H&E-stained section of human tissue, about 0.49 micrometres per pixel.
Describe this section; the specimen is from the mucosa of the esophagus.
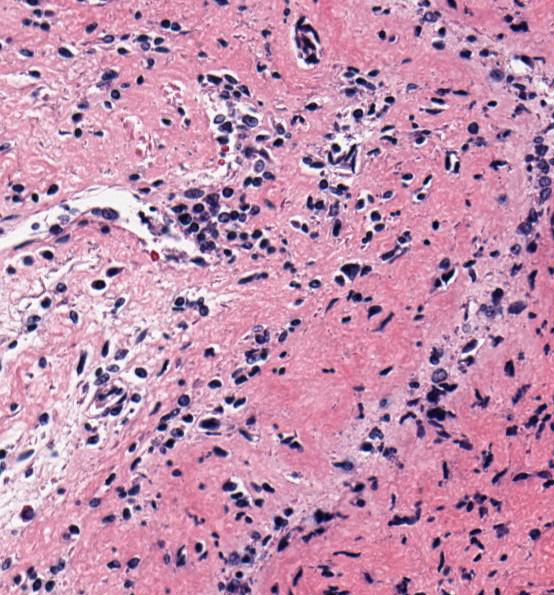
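Cells are strewn singly and in small loose groups through abundant stroma, with no sheets, nests or other organised units. Many nuclei are dark, irregular and angular, clearly varying in size and shape. Most of these cells have scant cytoplasm with indistinct borders. In the upper centre-left, a small cluster of small round dark nuclei, in keeping with lymphocytes, sits around small vessels.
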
